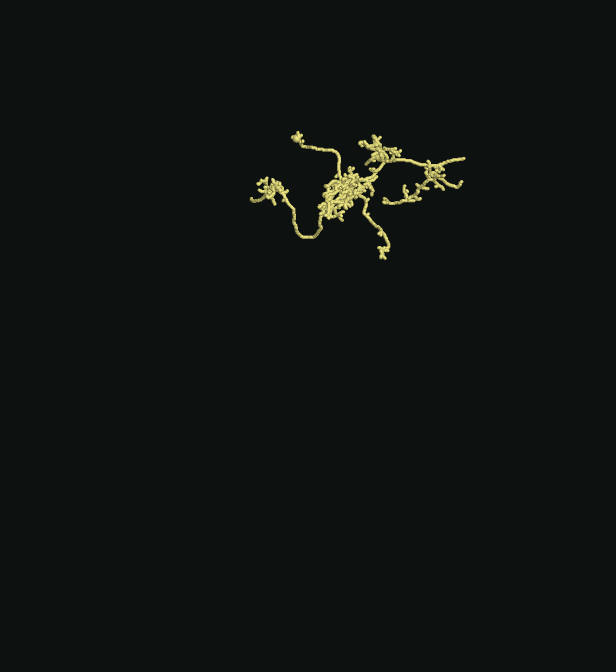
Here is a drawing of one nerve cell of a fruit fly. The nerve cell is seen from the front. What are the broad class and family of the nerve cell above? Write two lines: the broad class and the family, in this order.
central-brain intrinsic neuron
hemilineage SMPad3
